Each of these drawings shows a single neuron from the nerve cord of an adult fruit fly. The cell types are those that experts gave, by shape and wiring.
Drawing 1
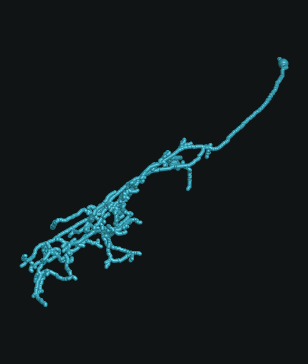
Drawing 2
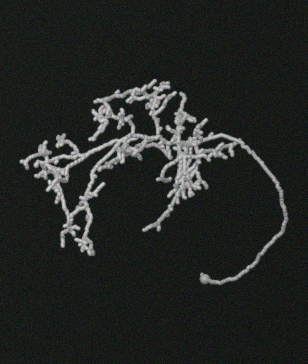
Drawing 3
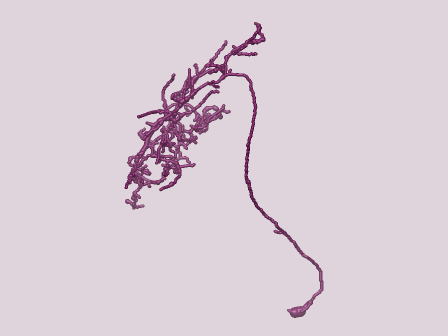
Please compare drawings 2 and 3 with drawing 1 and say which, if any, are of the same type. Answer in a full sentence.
None of them is of the same cell type.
